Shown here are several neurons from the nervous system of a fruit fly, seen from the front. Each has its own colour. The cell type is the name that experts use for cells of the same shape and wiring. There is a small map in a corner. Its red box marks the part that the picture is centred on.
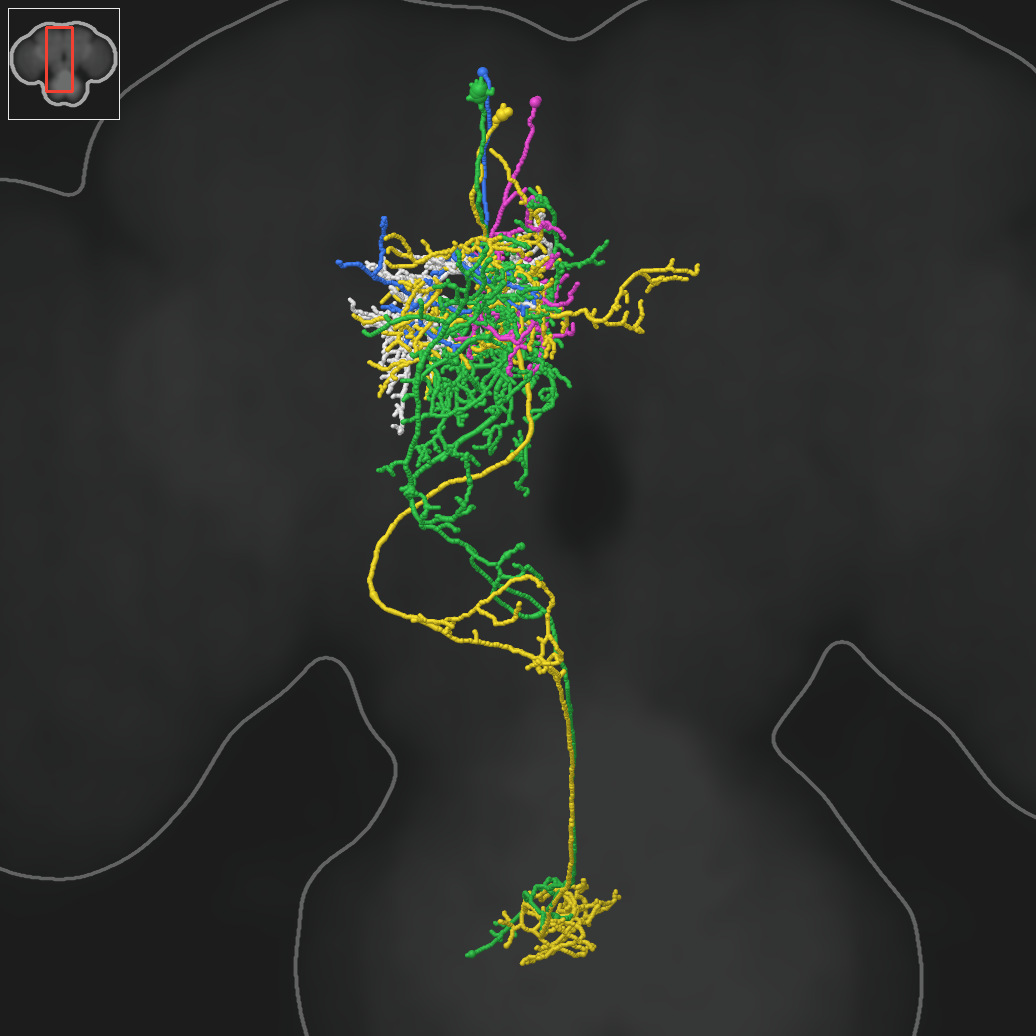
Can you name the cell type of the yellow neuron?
DNpe028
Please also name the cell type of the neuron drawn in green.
DNpe027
